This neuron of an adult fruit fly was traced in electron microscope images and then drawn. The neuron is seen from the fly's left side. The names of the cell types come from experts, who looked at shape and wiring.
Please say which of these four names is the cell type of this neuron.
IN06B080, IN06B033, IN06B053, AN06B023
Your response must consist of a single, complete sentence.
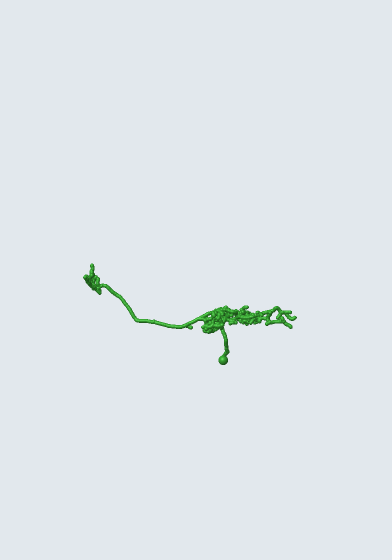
It is as AN06B023 that this neuron is typed.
